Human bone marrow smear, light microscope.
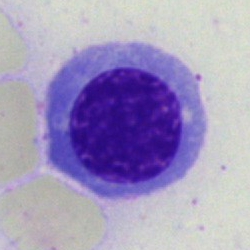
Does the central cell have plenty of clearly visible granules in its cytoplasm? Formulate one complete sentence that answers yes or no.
No, this cell has a cytoplasm without visible granules.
